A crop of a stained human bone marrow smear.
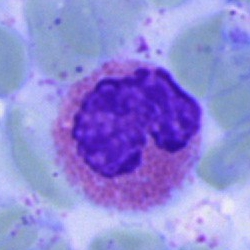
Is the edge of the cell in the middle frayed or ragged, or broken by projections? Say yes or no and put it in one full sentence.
No, along its edge the cell is smooth rather than rough.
